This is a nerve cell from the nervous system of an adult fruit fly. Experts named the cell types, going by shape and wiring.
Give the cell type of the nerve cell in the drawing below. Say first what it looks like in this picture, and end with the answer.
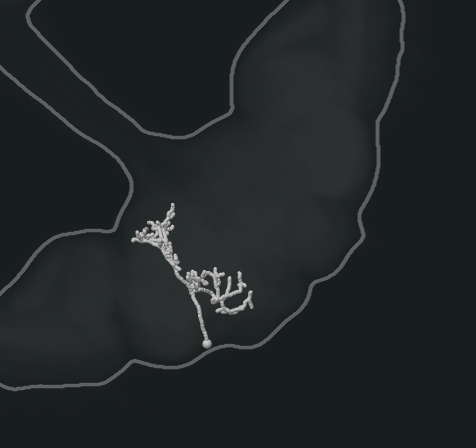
It is in the brain and does not reach the nerve cord. Its cell body lies at the bottom of the picture. This is a central-brain intrinsic neuron. Its cell type is LAL056.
